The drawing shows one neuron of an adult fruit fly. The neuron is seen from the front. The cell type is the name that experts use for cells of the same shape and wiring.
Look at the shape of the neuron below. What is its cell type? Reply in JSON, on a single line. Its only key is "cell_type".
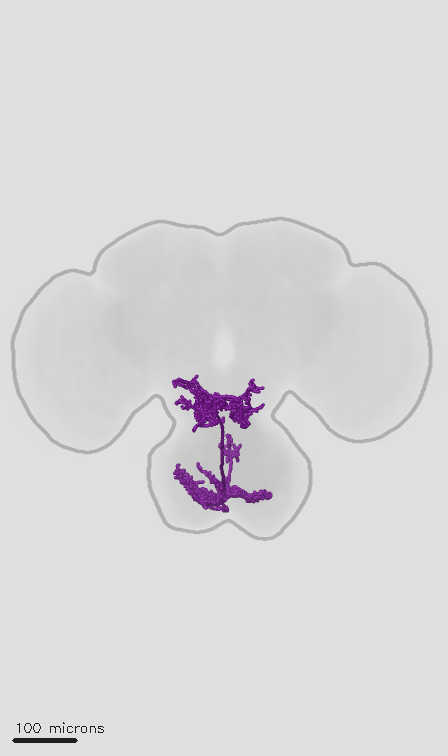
{"cell_type": "DNge122"}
